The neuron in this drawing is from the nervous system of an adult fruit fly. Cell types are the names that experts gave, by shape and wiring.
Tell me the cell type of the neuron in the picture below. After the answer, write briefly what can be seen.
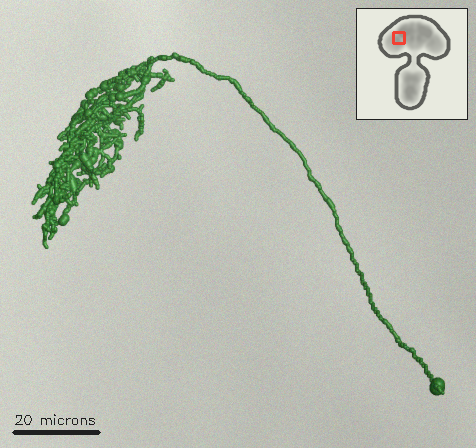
The cell type is Li25. It is an optic-lobe intrinsic neuron. It is in the brain and does not reach the nerve cord. From left to right in the picture it spans about 95 microns. The picture shows dozens of branch ends.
